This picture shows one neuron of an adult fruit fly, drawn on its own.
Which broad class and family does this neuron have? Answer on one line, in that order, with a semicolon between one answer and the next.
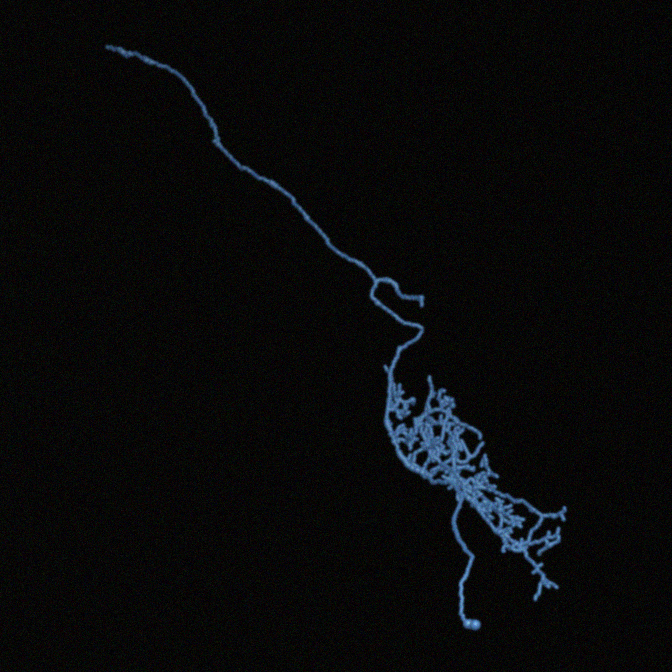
nerve-cord intrinsic neuron; hemilineage 10B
